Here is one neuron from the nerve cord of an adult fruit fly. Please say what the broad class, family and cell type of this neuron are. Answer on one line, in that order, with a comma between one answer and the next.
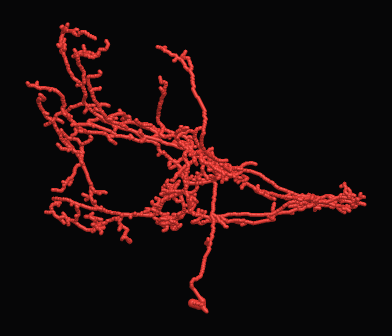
nerve-cord intrinsic neuron, hemilineage 12A, vPR6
